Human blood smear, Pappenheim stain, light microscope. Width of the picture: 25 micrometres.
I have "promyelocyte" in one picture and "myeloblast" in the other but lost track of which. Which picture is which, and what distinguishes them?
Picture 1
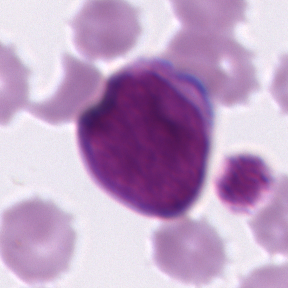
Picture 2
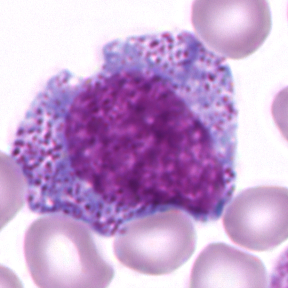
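Picture 1 shows the myeloblast, and picture 2 the promyelocyte. The clearest difference lies in the granules. In picture 1 you will find no granules in the cytoplasm, and no vacuoles anywhere in the cell. In picture 2 the granules are discrete, and you can see pale cytoplasm between them.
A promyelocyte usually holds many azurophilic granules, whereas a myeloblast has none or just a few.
Next, look at how much cytoplasm there is: in picture 1 only a very thin rim of it shows around the nucleus.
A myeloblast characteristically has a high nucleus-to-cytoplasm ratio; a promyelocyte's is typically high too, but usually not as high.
The outlines differ as well: the cell in picture 1 is roughly oval, about 14 by 12 micrometres, with a small notch in its upper left edge, while the one in picture 2 is irregular and ragged rather than smoothly round. In picture 2 the chromatin is mottled purple, with scattered darker and lighter patches, and red cells lie against the cell's lower edge.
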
